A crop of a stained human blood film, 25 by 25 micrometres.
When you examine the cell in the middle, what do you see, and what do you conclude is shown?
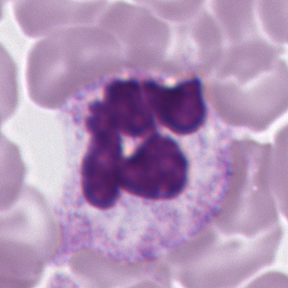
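You'll see that the outline is roughly round and smooth. Now follow the nucleus: it is split into more than two separate lobes. The cytoplasm is pale pinkish-lilac rather than blue, with fine small violet-pink granules scattered throughout. So this cell is a segmented neutrophil.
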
